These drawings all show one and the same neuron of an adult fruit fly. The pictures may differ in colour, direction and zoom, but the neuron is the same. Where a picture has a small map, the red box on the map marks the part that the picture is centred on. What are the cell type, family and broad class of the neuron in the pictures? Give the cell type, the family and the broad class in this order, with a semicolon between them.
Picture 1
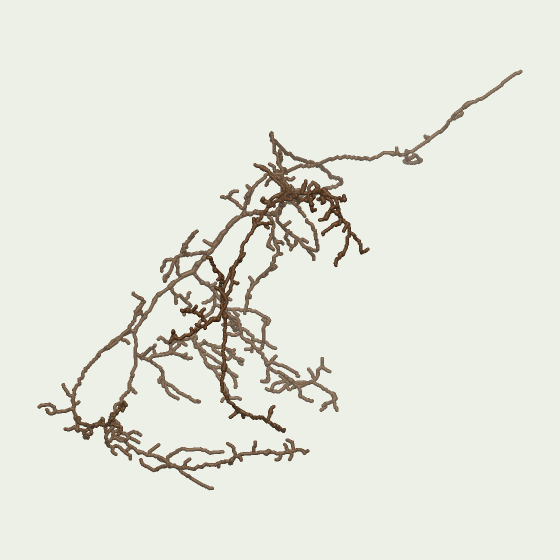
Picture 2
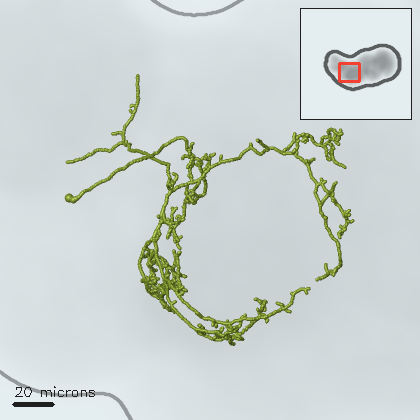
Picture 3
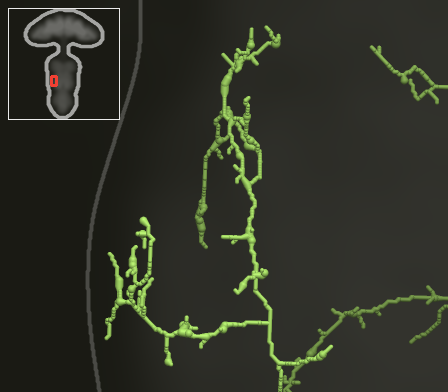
IN03A054; hemilineage 03A; nerve-cord intrinsic neuron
